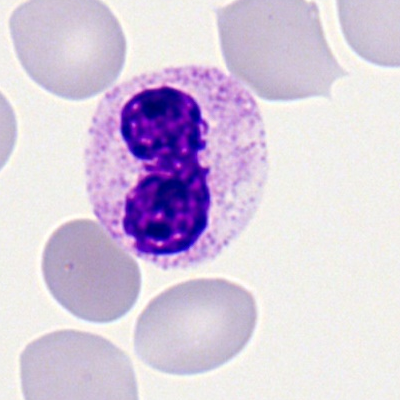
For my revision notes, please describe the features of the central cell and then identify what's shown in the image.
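Smooth edge, roughly round outline on this one. Two nuclear lobes, stacked one above the other, with dark purple, coarsely clumped chromatin. The cytoplasm is packed with fine pinkish-purple granules. It's a segmented neutrophil.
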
